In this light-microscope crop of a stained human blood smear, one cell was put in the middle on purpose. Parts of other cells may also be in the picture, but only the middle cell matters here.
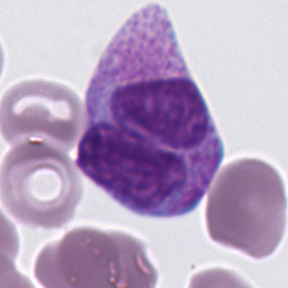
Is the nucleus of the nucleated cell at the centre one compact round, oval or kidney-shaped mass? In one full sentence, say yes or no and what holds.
No, its nucleus is not undivided; it is divided into lobes or segments.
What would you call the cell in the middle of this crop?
atypical promyelocyte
